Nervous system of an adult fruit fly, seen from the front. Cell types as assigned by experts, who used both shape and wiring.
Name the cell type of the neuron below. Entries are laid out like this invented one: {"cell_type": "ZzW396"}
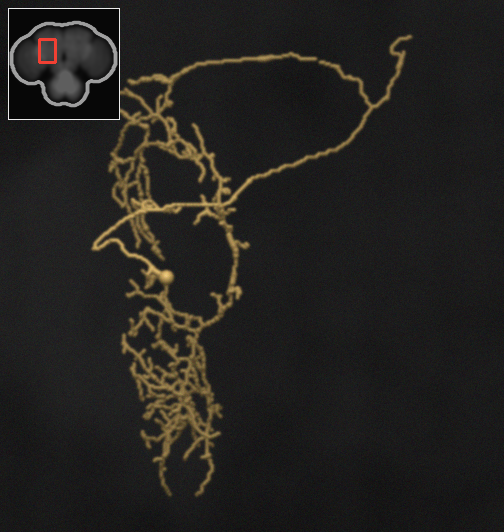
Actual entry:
{"cell_type": "aSP10C_b"}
